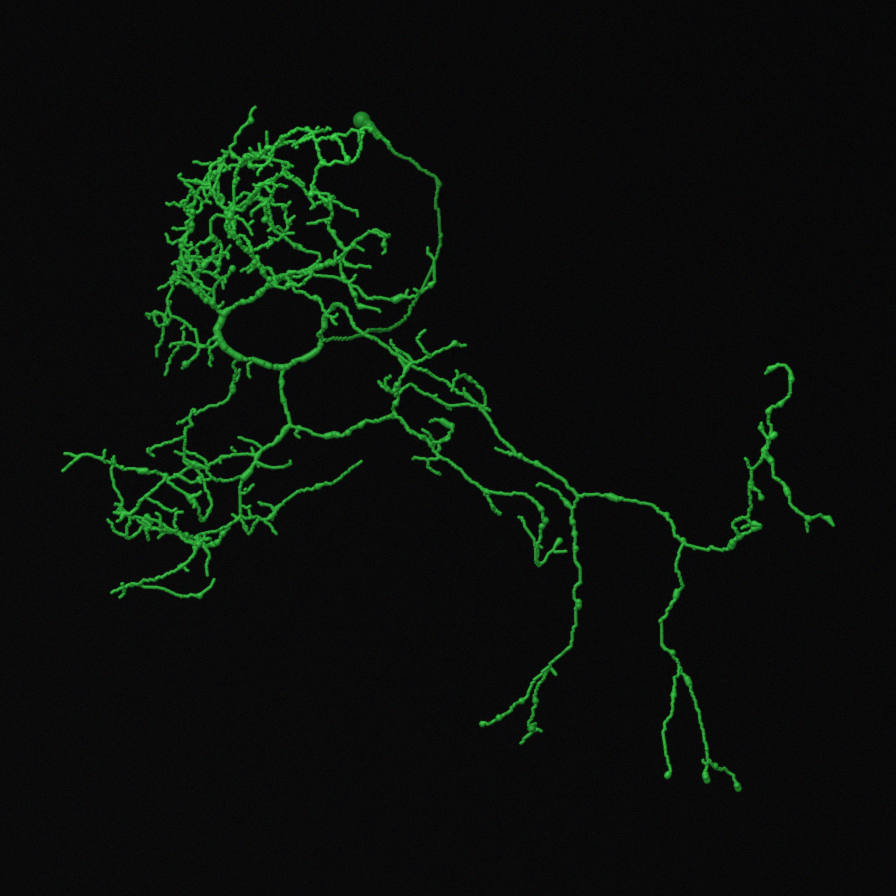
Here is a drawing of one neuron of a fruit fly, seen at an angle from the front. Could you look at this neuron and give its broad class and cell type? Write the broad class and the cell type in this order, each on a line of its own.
central-brain intrinsic neuron
AVLP715m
